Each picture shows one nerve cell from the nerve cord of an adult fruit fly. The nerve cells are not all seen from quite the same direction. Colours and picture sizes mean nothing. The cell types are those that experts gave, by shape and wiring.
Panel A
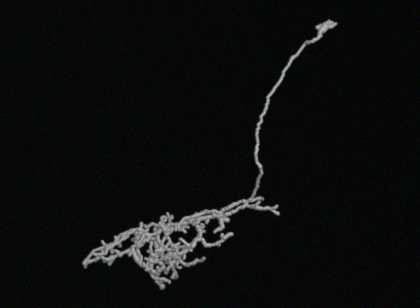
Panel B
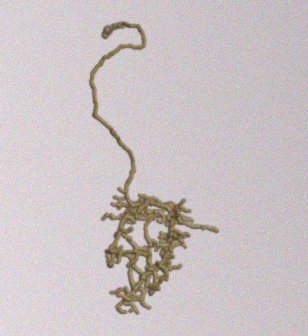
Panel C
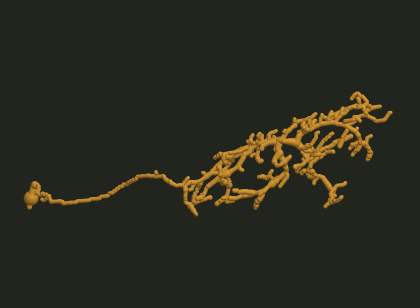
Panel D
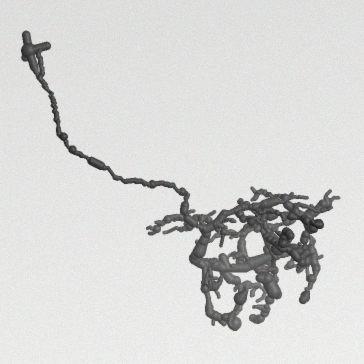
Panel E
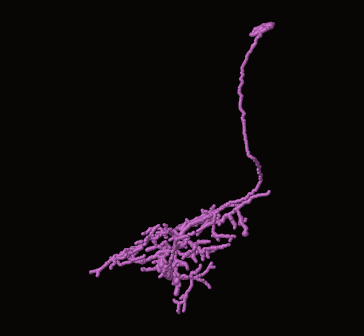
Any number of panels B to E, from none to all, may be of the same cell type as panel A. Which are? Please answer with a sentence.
Panel B and panel E are of the same cell type.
